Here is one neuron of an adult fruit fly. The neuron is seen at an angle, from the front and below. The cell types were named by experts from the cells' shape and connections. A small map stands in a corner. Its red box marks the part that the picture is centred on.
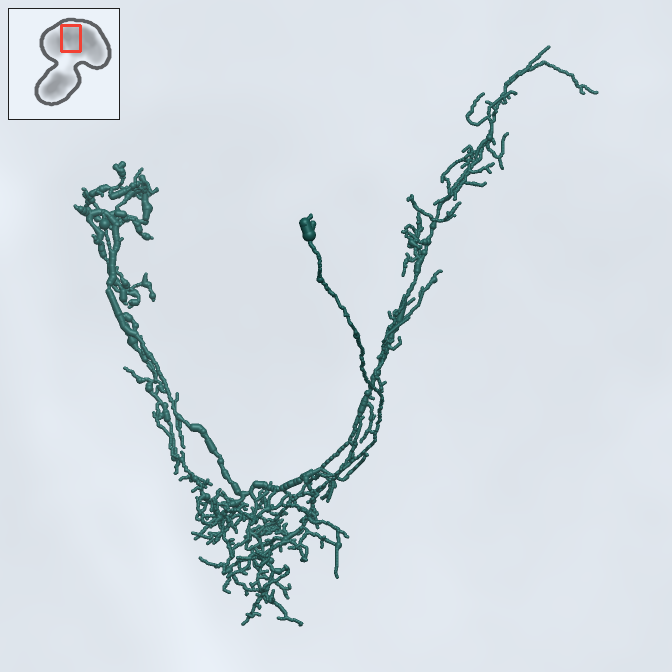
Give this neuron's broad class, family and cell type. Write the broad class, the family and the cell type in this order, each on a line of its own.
central-brain intrinsic neuron
hemilineage WEDa2
WEDPN5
